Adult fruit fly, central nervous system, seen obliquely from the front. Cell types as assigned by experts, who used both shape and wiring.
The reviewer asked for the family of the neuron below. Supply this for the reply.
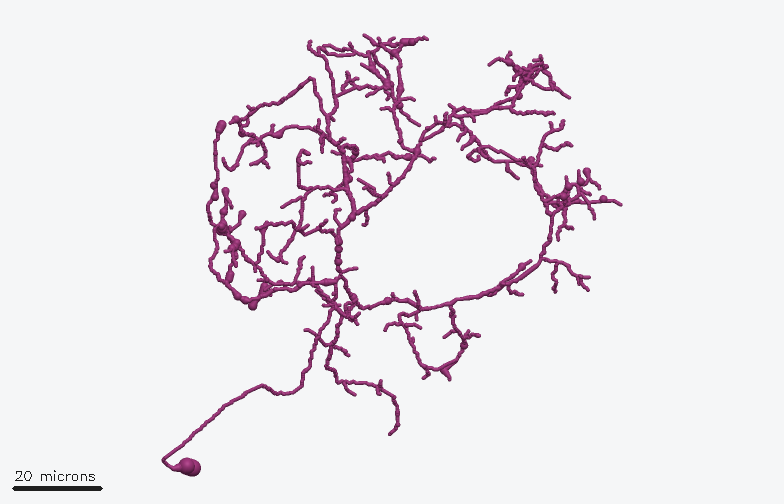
hemilineage 16B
